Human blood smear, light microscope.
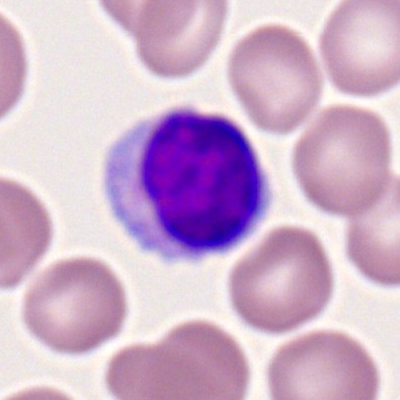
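Lymphocyte, the central cell in this stained human blood smear. Its chromatin looks dark purple and coarsely clumped, I'd say, and the cytoplasm is pale blue. I can't make out any distinct granules there. Along the lower left, the edge is slightly ragged.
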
